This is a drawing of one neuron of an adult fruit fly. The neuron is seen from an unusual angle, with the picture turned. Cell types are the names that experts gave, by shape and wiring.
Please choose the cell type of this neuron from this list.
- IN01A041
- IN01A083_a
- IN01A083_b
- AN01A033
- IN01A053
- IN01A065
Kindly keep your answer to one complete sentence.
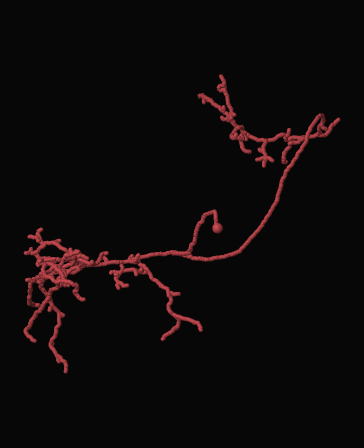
The cell type this neuron represents is IN01A083_b.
